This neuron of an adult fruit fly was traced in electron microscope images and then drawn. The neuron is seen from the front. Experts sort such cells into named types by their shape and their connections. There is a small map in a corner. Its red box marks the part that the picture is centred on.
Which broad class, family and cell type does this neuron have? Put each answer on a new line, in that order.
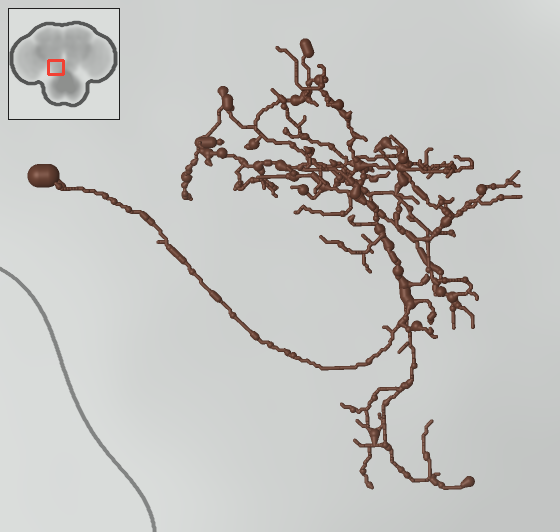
central-brain intrinsic neuron
hemilineage MD_SA1
GNG363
